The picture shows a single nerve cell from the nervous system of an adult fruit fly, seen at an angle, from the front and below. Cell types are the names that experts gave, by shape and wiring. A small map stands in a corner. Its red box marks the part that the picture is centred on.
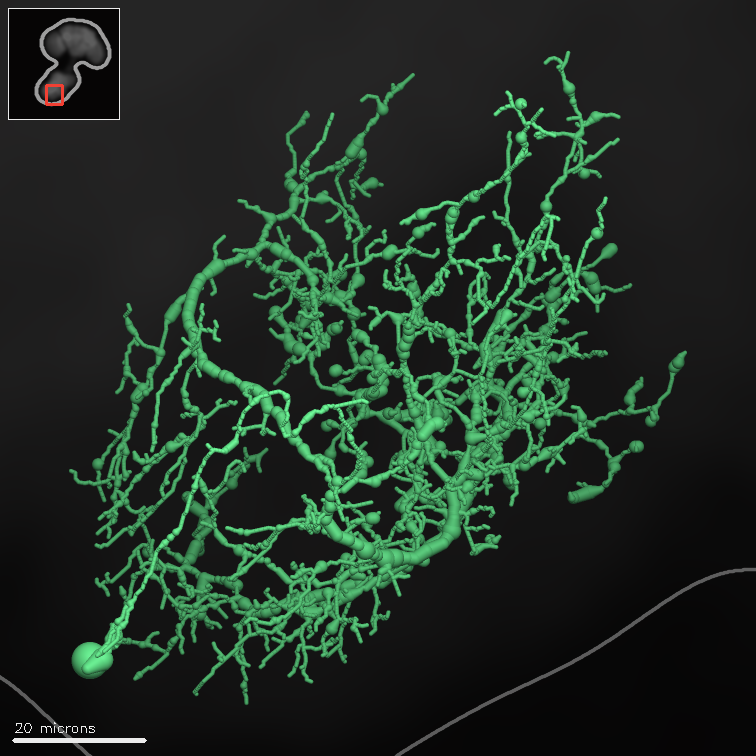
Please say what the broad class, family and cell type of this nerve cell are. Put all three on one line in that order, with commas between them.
nerve-cord intrinsic neuron, hemilineage 14A, IN14A007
